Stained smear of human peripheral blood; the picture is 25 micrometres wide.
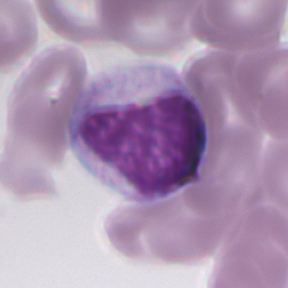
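Metamyelocyte in the middle of the field, round and smooth in outline. Its nucleus, a single unlobed mass, sits low, so the widest band of cytoplasm lies at the top. Up there I notice a few fine purple granules scattered.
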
